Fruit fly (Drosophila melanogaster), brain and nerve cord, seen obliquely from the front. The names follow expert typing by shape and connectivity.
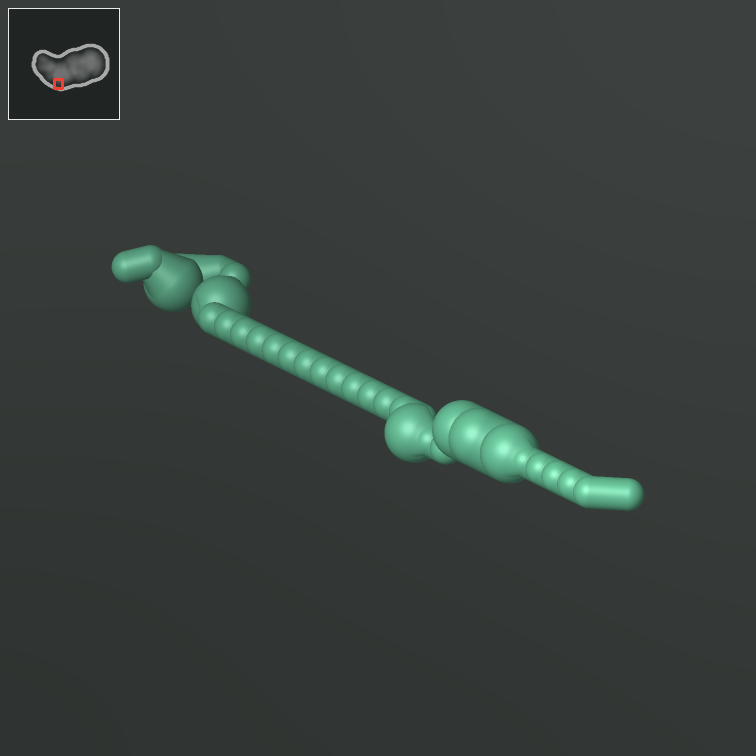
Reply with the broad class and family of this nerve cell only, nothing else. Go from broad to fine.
photoreceptor or other optic-lobe sensory neuron; class visual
